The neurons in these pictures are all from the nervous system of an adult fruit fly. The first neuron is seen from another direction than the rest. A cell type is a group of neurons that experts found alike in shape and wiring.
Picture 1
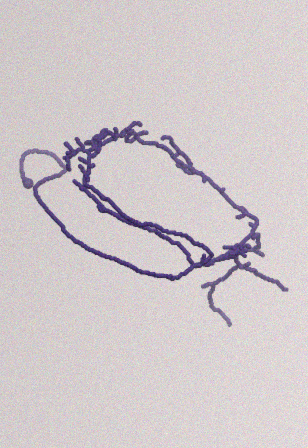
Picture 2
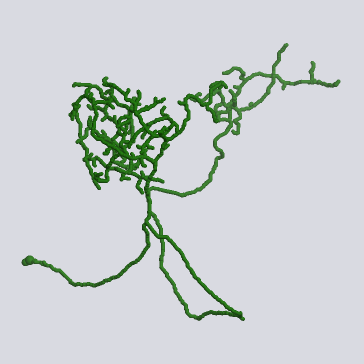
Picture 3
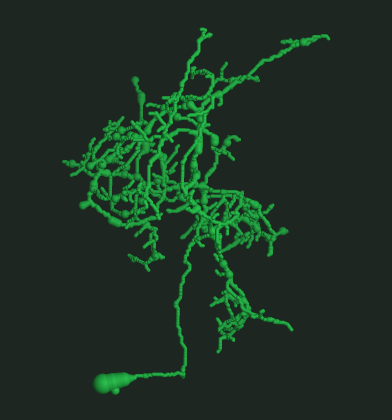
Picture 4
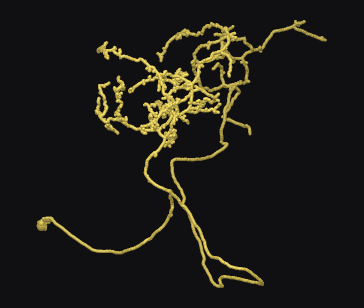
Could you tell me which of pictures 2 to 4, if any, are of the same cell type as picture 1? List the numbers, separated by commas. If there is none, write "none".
none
